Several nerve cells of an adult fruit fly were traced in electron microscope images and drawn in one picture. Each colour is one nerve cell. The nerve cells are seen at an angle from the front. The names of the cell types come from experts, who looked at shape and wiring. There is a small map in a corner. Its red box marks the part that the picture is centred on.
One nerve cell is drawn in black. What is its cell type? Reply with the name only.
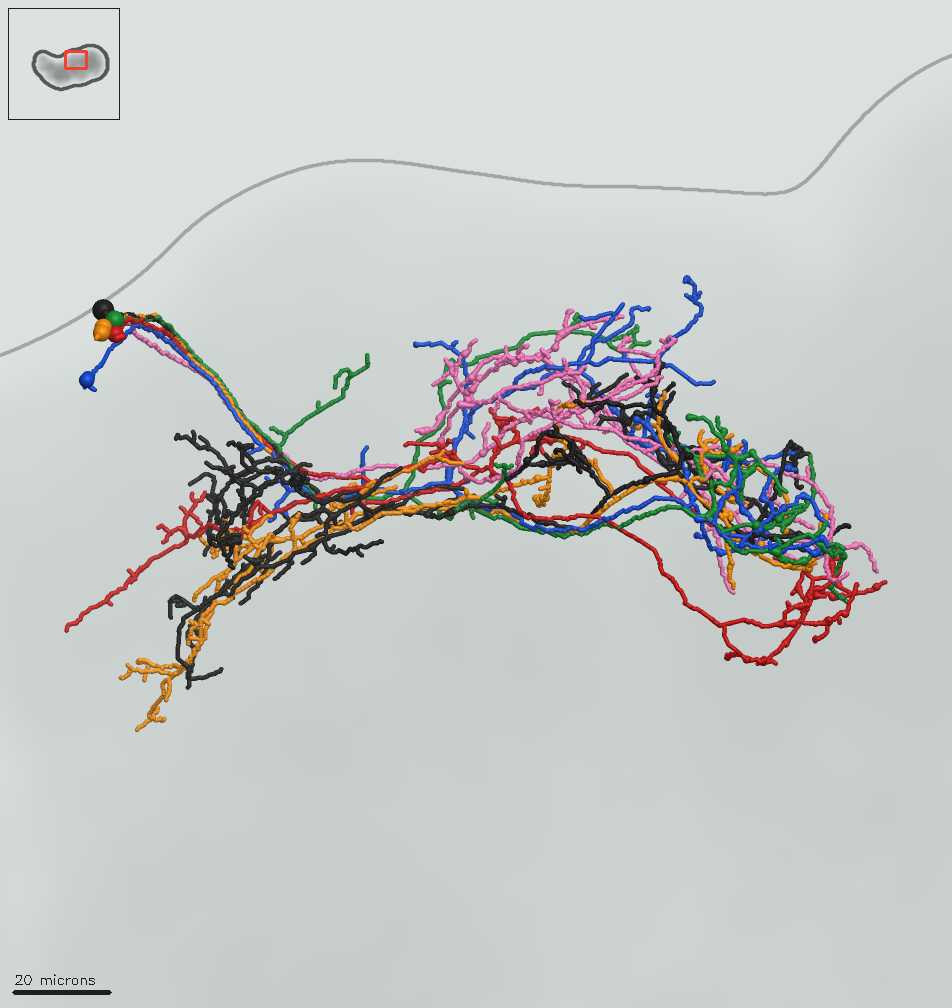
SIP042_b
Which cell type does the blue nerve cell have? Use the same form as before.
SIP045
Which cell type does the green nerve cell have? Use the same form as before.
SMP209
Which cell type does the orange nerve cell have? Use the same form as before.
SIP042_a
